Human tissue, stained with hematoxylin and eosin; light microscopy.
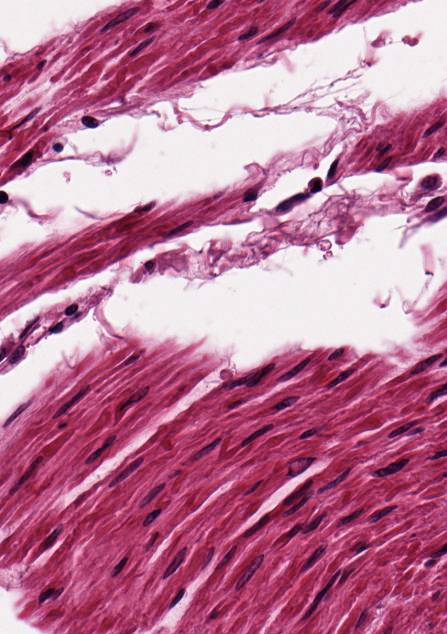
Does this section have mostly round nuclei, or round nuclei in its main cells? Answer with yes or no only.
No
